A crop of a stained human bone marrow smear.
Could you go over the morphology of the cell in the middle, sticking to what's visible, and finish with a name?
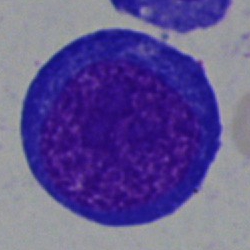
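The chromatin's finely stippled, not coarsely clumped. Cytoplasm runs as a rim right round the nucleus, widest at the top. There aren't any granules in it, and no vacuoles either. That's a proerythroblast.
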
